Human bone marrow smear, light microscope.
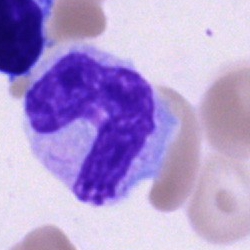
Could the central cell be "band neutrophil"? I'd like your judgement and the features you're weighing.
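The nucleus is a single curved band, bent into a hook shape.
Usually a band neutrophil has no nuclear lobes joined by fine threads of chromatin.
This single band goes with band neutrophil. The chromatin is dense, dark purple and coarsely clumped.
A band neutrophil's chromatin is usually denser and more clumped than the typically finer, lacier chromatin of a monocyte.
So the chromatin goes with band neutrophil, not monocyte. The outline is roughly round with a smooth border, no nucleoli are visible, and a pale red cell touches the right edge. Weighing it all, band neutrophil fits this cell.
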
